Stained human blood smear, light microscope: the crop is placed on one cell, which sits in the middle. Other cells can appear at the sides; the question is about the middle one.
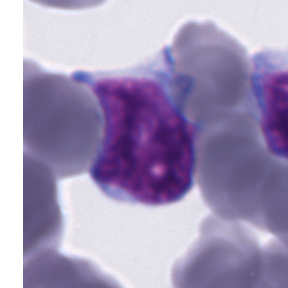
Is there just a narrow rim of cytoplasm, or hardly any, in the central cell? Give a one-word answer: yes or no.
Yes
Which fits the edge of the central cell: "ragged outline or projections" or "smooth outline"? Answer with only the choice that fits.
Ragged outline or projections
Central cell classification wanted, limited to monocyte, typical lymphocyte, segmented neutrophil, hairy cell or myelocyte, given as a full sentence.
By classification, the middle cell of this crop is a typical lymphocyte.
